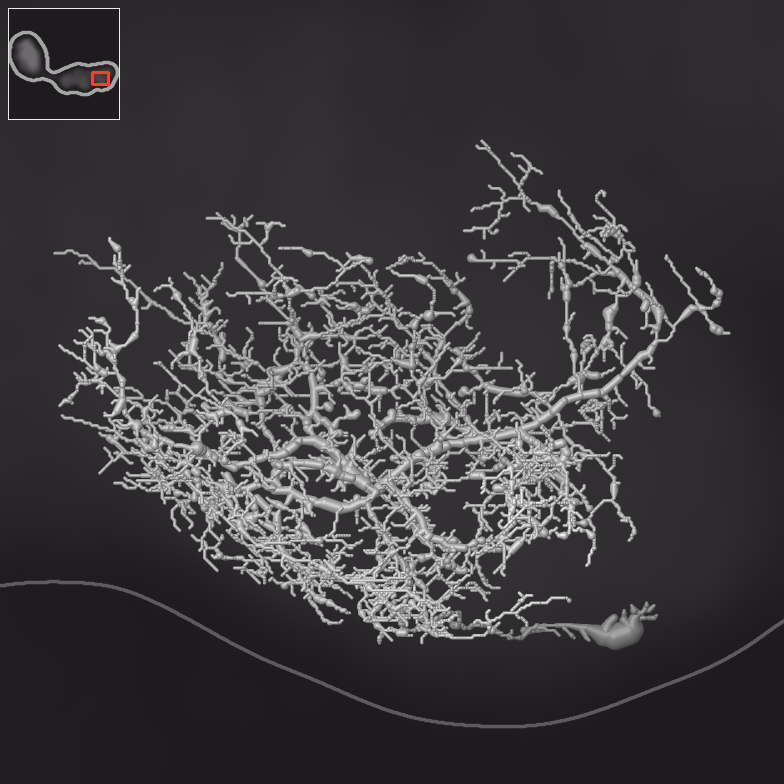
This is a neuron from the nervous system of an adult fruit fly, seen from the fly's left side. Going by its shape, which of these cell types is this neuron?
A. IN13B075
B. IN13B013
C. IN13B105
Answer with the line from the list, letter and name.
C. IN13B105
